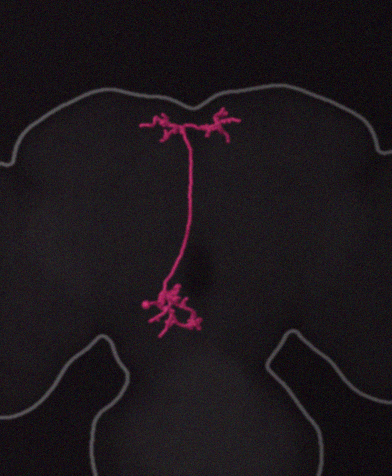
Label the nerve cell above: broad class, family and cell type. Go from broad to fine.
central-brain intrinsic neuron; hemilineage FLAa2; SMP732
